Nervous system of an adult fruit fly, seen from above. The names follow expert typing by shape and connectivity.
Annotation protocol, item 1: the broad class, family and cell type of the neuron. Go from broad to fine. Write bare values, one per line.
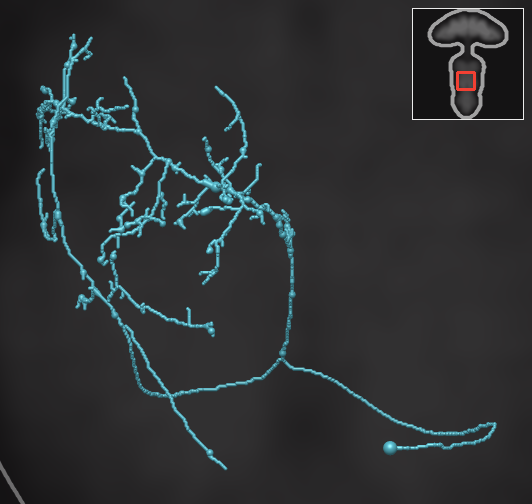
nerve-cord intrinsic neuron
hemilineage 19B
IN19B090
